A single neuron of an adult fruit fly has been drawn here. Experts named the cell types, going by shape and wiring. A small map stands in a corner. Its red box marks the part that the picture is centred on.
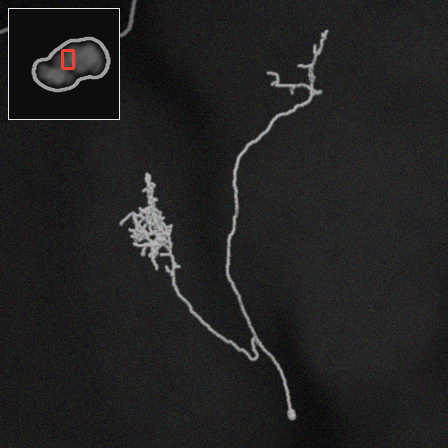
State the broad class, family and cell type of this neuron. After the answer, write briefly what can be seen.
This is a visual projection neuron. The family is LoVP. The cell type is LoVP1. In this view it is taller than it is wide.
